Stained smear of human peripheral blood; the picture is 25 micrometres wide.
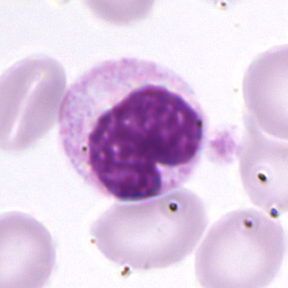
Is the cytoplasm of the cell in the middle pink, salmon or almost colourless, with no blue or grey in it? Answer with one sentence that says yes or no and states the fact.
Yes, the cell's cytoplasm is pink or nearly colourless, without any blue or grey.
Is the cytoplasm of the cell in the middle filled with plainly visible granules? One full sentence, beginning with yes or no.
Yes, many granules can be seen in the cytoplasm of the cell.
